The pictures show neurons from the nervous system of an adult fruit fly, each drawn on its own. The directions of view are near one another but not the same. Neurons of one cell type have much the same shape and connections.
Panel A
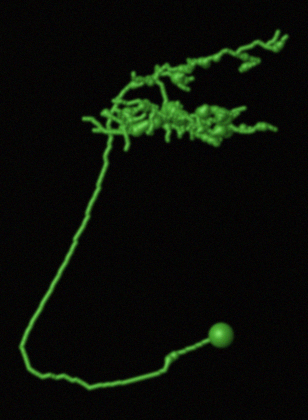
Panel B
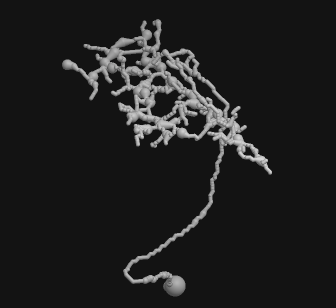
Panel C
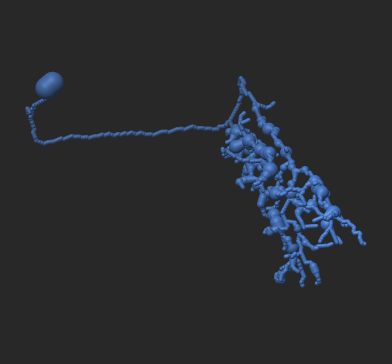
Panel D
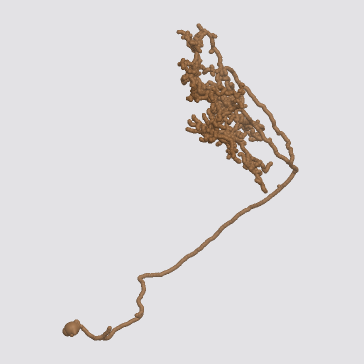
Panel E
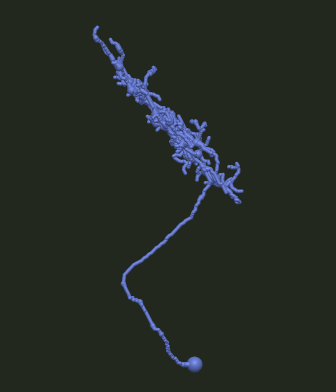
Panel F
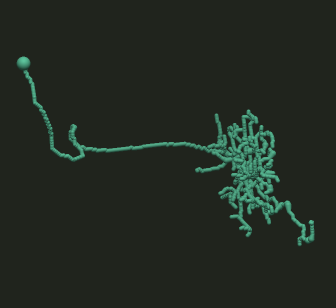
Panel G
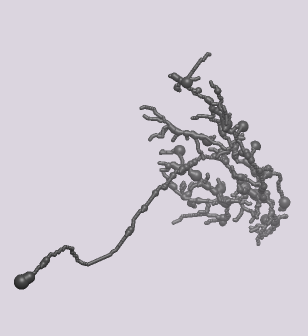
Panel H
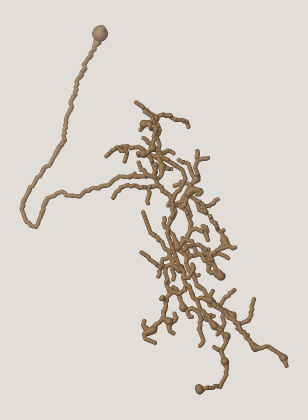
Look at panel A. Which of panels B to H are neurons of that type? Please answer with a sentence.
Panel F, panel G and panel H are of the same cell type.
